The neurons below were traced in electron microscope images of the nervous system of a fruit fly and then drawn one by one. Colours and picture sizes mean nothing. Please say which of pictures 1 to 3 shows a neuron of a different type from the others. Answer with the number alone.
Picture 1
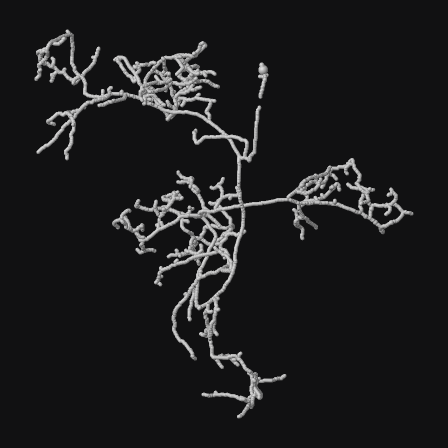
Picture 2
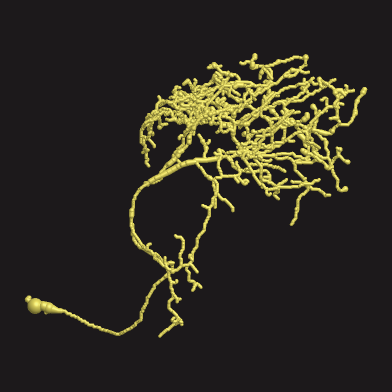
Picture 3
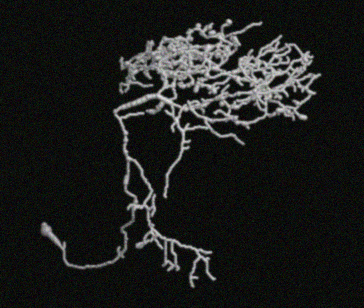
1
